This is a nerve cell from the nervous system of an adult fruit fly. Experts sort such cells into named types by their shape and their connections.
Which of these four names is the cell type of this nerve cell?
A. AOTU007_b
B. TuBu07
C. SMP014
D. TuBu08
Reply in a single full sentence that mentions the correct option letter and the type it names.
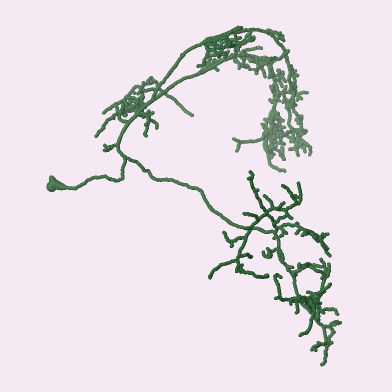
The nerve cell belongs to the cell type SMP014, given as option C.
